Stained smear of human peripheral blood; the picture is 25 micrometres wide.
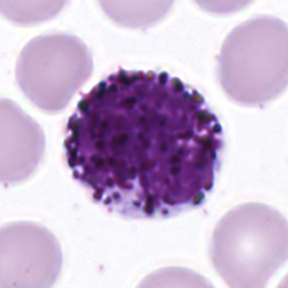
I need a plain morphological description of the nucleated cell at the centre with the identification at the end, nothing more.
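The cell measures about 14 micrometres across. Its cytoplasm is packed with coarse, dark purple-black granules. These granules lie over the nucleus as well as around it, so the nuclear outline is largely hidden. At the rim, granules give the edge a beaded, bumpy appearance. The cell is a basophil.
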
